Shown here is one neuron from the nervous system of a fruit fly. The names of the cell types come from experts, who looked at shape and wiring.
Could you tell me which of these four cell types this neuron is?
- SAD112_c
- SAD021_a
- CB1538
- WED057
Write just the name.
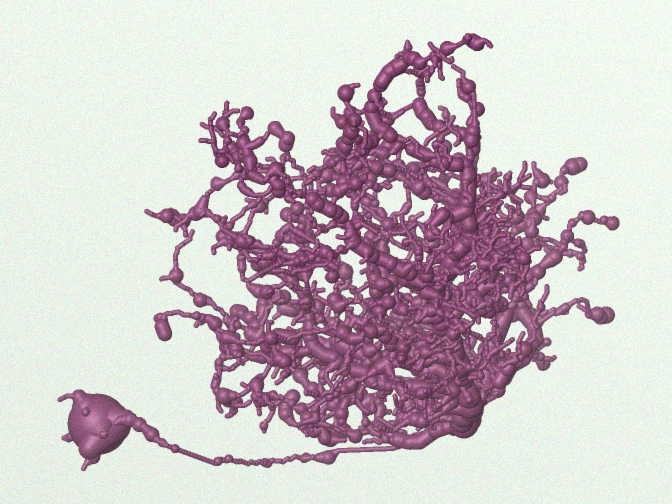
SAD112_c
